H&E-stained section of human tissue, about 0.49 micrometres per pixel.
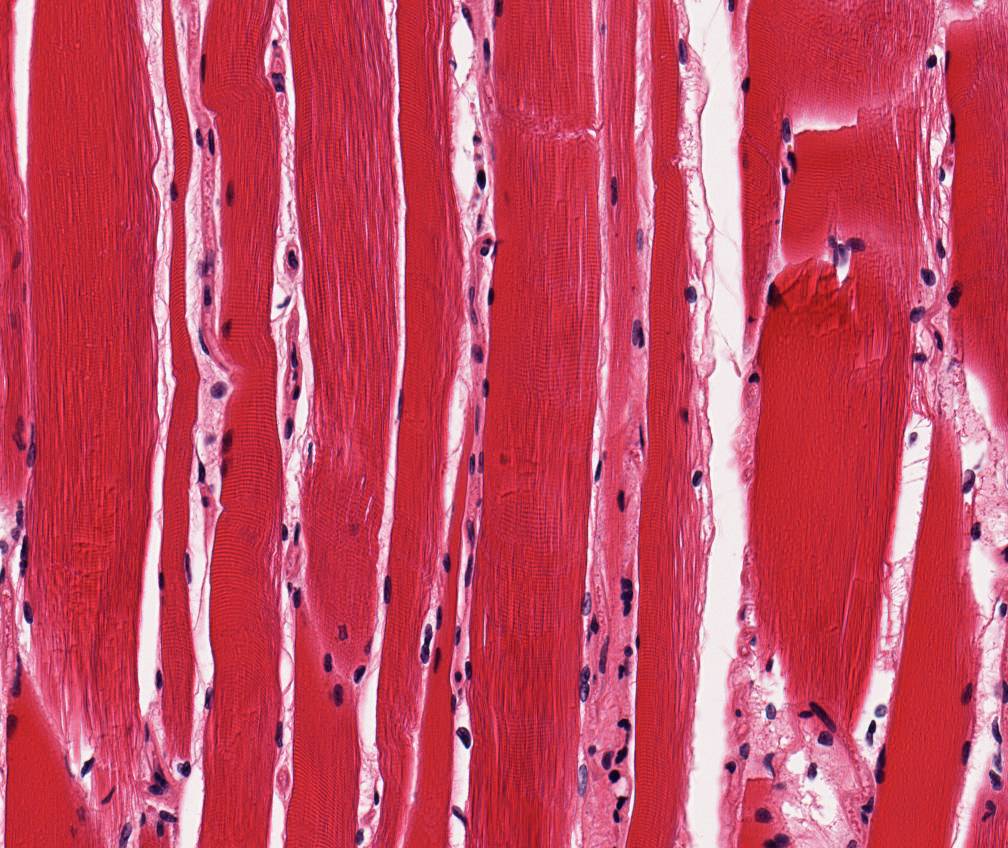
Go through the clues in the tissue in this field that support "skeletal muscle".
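The tissue is skeletal muscle. Fine transverse cross-striations run along the length of the fibres.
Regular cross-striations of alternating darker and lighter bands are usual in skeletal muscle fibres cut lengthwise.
The fibre nuclei are dark and elongated and lie at the fibre edges, not centrally.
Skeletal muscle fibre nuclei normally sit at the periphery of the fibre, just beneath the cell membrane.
Each fibre runs as a separate, unbranched band beside its neighbours.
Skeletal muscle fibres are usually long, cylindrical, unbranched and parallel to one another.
The cytoplasm also stains a deep, even red with eosin. None of these features runs against skeletal muscle.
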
